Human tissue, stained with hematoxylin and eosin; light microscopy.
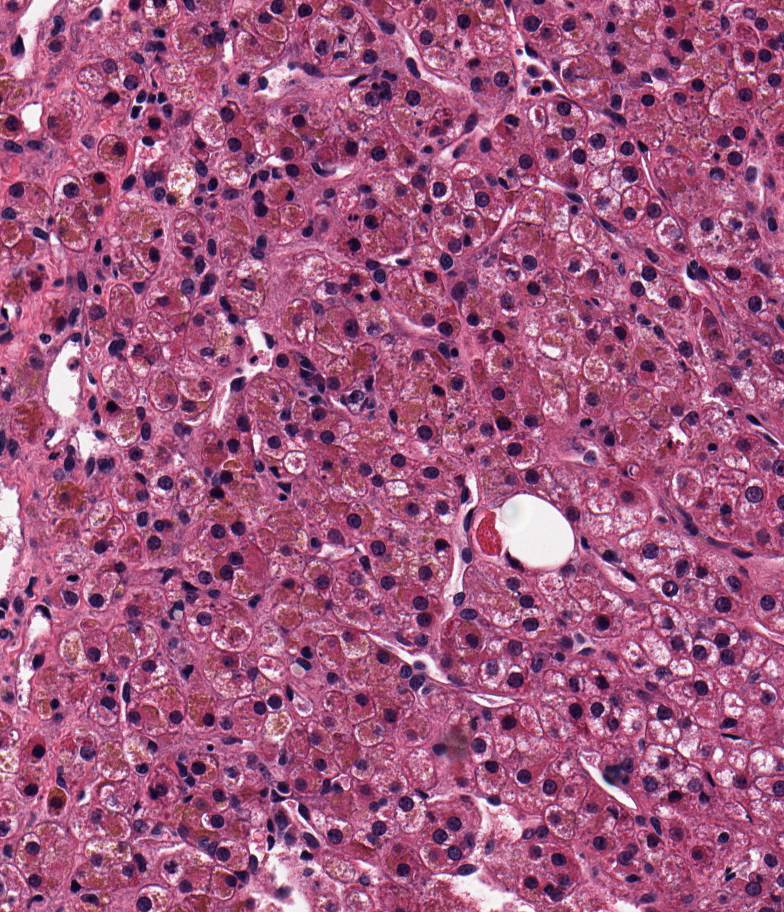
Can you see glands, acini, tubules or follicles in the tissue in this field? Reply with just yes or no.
No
